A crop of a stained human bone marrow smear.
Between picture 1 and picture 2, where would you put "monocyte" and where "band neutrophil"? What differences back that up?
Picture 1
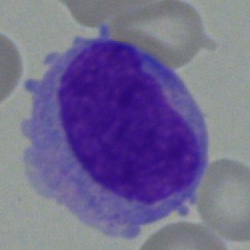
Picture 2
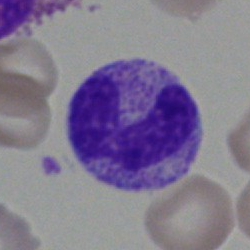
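Picture 1 is the monocyte; picture 2 is the band neutrophil. The band neutrophil's nucleus is a thick, curved, horseshoe-shaped band that opens toward the top of the cell.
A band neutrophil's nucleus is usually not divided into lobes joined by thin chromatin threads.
Its chromatin is dark purple and coarsely clumped, and no nucleoli are visible.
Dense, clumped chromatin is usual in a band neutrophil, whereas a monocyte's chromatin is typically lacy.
The band neutrophil's cytoplasm is pale lilac and fills the space inside the curve of the nucleus and around its edges.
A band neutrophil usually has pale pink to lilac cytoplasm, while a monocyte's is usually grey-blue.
The monocyte's cytoplasm is pale lavender-blue, with no distinct granules. It forms a moderate rim that is widest at the lower left, around a nucleus set off-centre toward the upper right. Its outline is irregular, with small knob-like projections along the upper and left borders, unlike the smooth, round outline of the band neutrophil.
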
